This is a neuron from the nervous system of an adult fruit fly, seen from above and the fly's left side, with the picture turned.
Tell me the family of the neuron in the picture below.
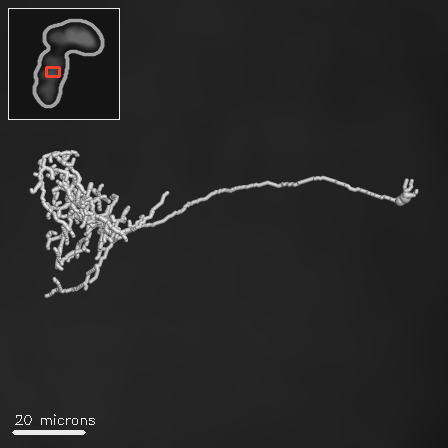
hemilineage 09A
